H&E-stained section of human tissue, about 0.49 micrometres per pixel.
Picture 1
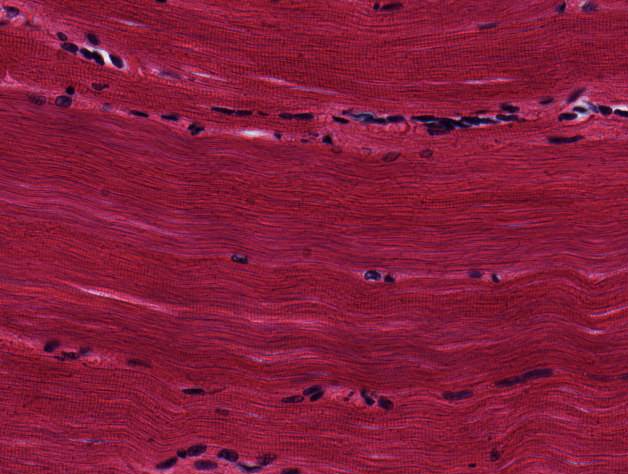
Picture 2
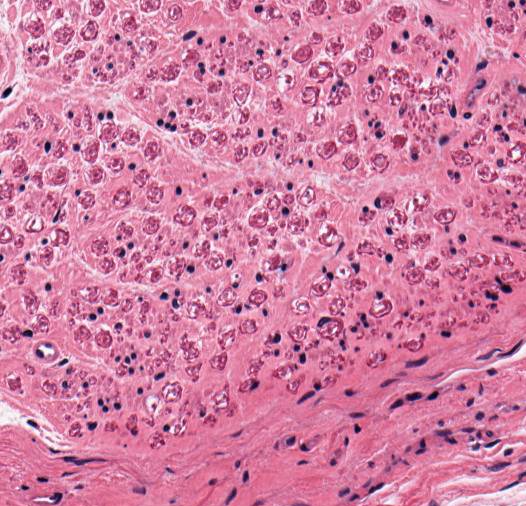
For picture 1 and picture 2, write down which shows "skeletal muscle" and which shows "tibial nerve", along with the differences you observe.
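Here we have skeletal muscle in picture 1 and tibial nerve in picture 2. See how the muscle fibres carry fine transverse cross-striations, and how their cytoplasm stains a deep, even pink-red. Their nuclei sit at the margins rather than the centres, most of them elongated and lying parallel to the fibres. In the nerve, each round profile has a pink rim around a paler, bubbly centre, and small dark oval nuclei lie between the profiles. A band of dense pink fibrous tissue crosses the bottom, its nuclei elongated and lying along the band.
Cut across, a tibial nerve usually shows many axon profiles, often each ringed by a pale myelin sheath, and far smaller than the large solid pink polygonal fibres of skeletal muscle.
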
